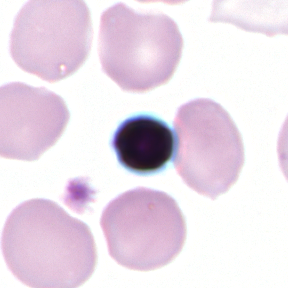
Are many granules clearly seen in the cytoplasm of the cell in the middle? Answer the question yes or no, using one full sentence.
No, in the cell's cytoplasm no granules are visible.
